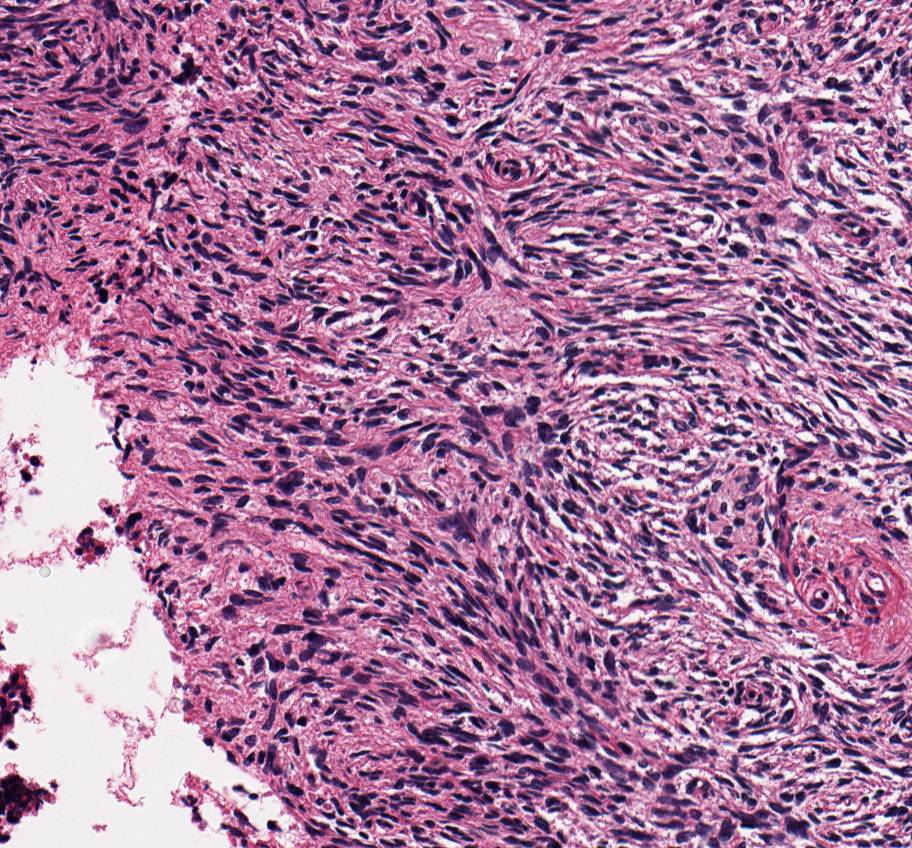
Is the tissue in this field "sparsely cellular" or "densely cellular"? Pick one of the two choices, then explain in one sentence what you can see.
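Densely cellular. The tissue is a densely cellular sheet of spindle cells arranged in short interlacing fascicles that run in many different directions.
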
